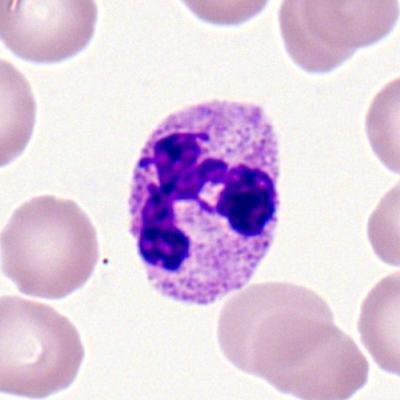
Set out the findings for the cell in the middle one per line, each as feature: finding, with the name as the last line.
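Outline: a smooth oval, follow it all the way round
Nucleus: divided into three lobes, count them one by one
Nucleoli: none visible
Cytoplasm: filled with fine granules
Name: segmented neutrophil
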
